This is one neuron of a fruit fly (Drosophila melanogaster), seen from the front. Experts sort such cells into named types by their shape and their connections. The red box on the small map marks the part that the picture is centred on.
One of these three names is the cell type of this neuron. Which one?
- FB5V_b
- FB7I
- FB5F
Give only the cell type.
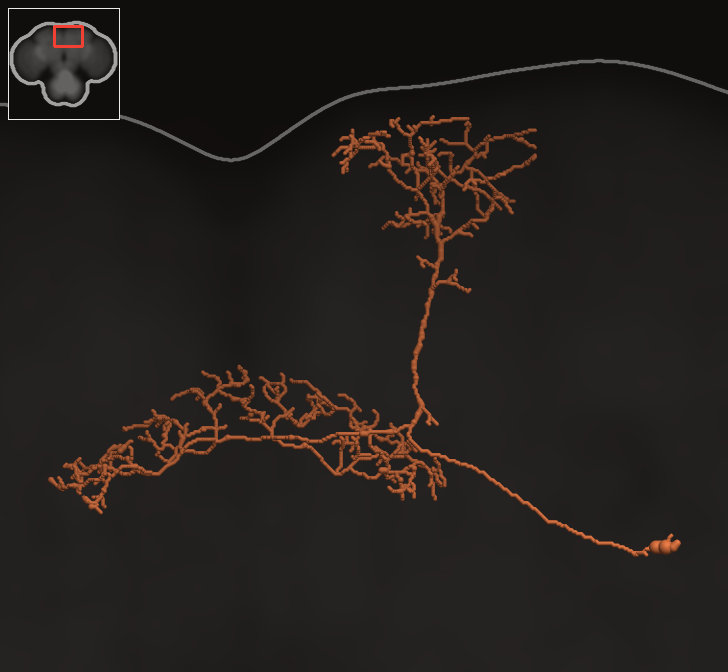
FB7I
